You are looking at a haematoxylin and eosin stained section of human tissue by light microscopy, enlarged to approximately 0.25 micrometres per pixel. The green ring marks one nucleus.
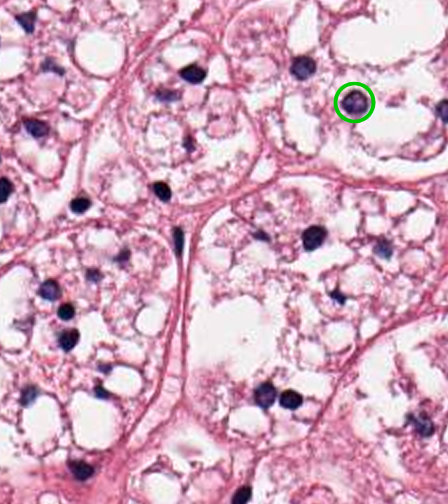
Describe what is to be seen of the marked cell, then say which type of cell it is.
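The cytoplasm is pale pink and foamy, broken up by many clear, empty-looking vacuoles, with a large clear space lying right beside the nucleus. The outline of the cell is hard to make out against the neighbouring vacuolated cytoplasm. The cell lies within a rounded nest of cells that is enclosed by thin pink fibrous strands. Type of cell: adrenal cortical cell.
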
